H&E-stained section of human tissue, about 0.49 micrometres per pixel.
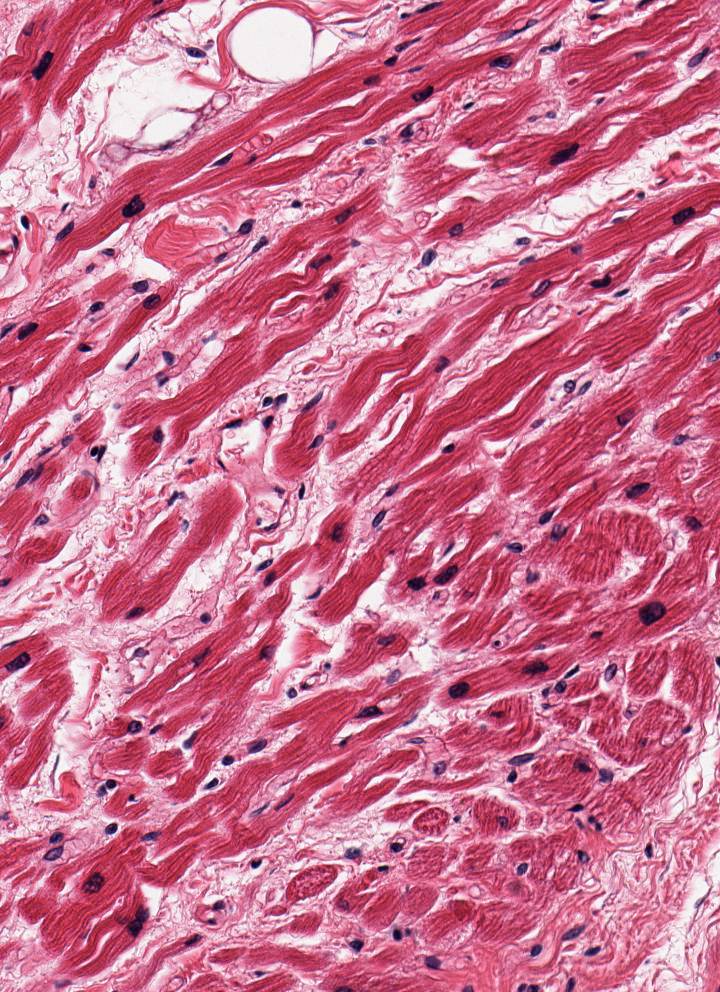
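Atrial appendage of the heart, haematoxylin and eosin stained section. In the lower right the fibres are cut transversely, giving rounded and irregular profiles. The nucleus of each muscle fibre lies centrally within the cell, not at its edge. Several muscle fibres branch and join neighbouring fibres. Fine lines run along the length of the fibres in their eosinophilic cytoplasm.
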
